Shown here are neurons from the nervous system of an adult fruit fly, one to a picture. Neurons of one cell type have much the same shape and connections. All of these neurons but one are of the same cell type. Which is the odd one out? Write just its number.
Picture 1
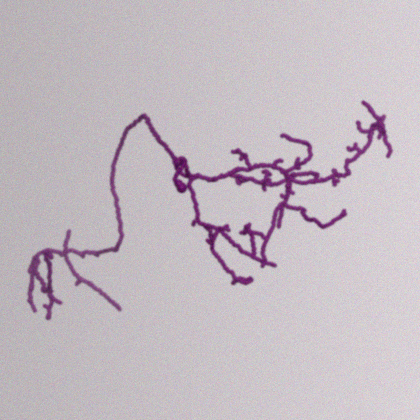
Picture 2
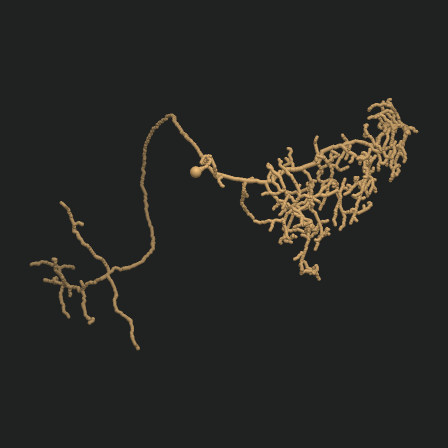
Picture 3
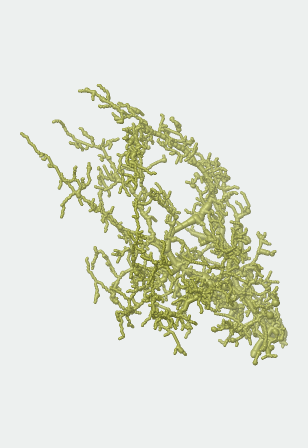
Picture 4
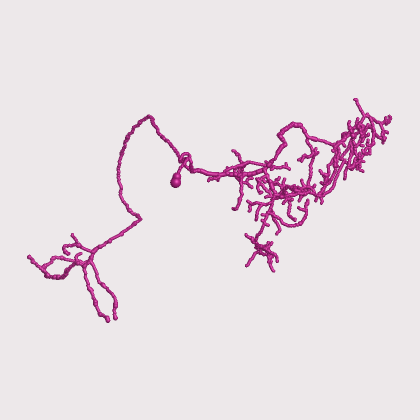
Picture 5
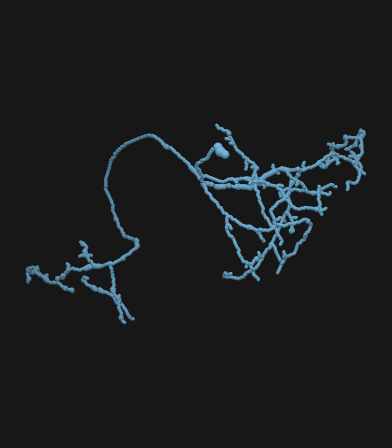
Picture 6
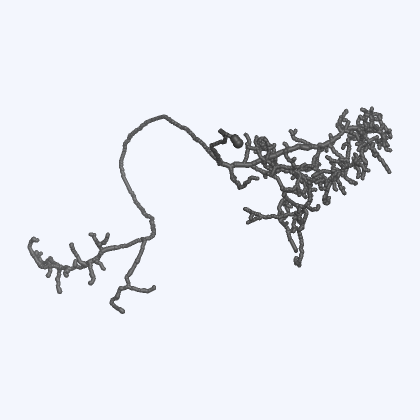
3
